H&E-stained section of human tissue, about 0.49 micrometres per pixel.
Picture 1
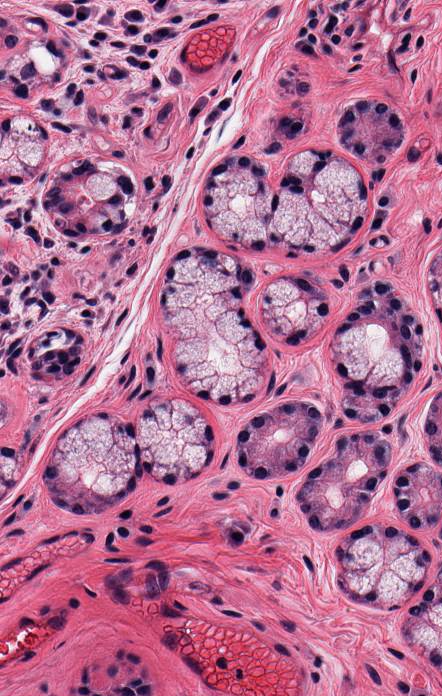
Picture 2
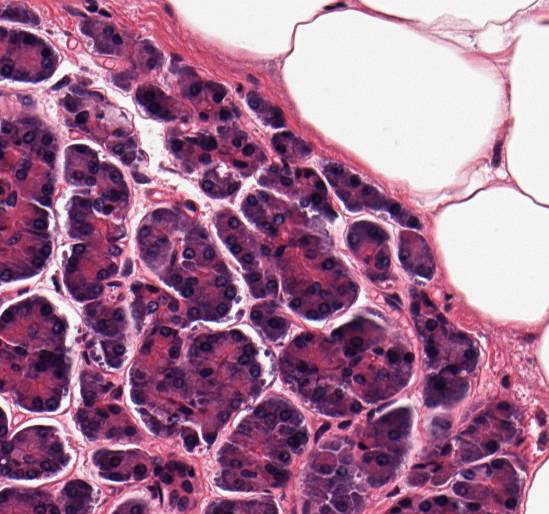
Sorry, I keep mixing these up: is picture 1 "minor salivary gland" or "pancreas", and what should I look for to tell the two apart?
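The minor salivary gland is shown in picture 1, the pancreas in picture 2. Picture 1 has rounded acini with thin pink rims in pink fibrous stroma, and most acinar cells have pale, foamy, grey-white cytoplasm. Their dark, flattened nuclei are pressed against the outer edge of each acinus.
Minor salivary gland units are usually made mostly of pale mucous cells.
In picture 2, closely packed rounded clusters of gland cells, parted by thin pink connective tissue strands, have densely stained purple-red cytoplasm and round, dark-staining nuclei.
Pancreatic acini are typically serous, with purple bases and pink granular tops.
Large empty fat cells occupy its upper right corner.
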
